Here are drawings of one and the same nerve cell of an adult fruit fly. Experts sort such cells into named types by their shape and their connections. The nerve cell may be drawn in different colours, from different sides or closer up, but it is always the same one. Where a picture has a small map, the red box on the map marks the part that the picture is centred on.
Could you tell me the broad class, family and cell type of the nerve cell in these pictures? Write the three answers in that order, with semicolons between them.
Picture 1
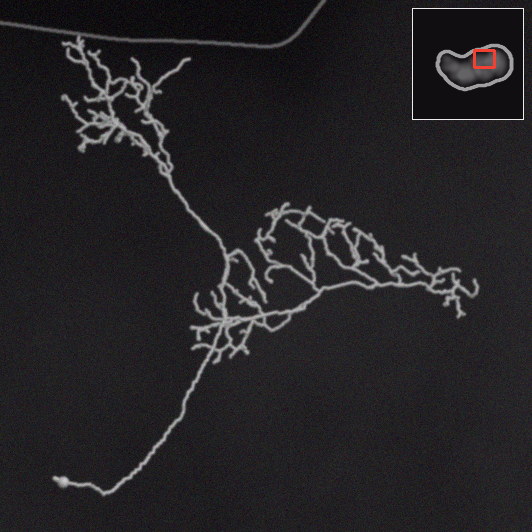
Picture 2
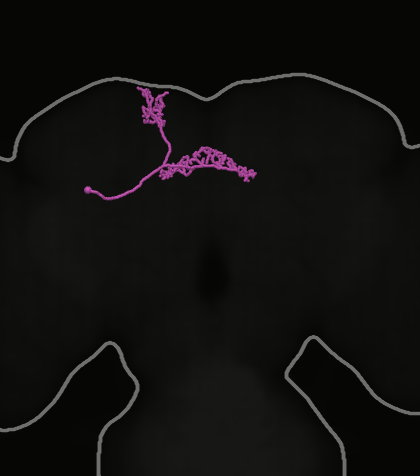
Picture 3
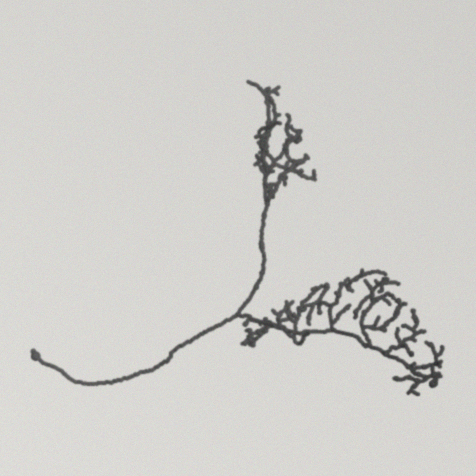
central-brain intrinsic neuron; hemilineage AOTUv4_ventral; FB8G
